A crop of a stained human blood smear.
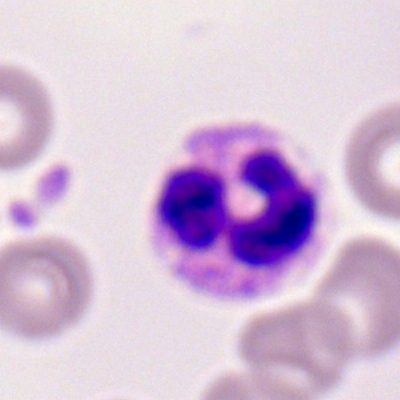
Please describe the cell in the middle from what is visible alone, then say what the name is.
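The cell outline is round and smooth. Chromatin is dark purple and densely clumped. A moderate rim of pale pink cytoplasm surrounds the nucleus and holds fine pinkish-lilac granules, not coarse orange-red ones. Name: segmented neutrophil.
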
